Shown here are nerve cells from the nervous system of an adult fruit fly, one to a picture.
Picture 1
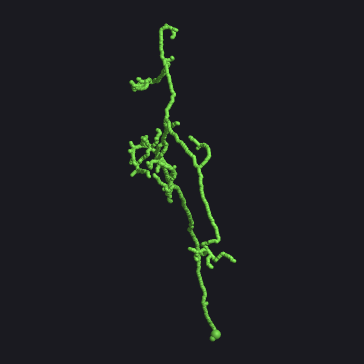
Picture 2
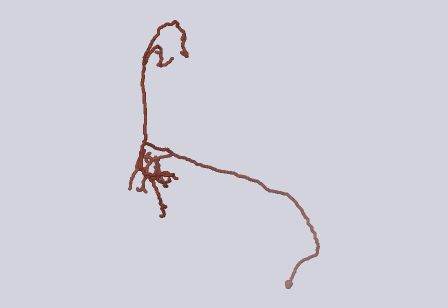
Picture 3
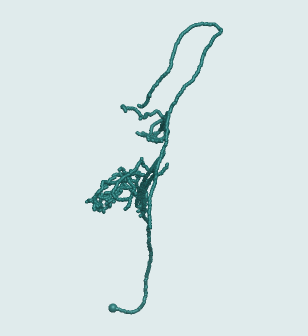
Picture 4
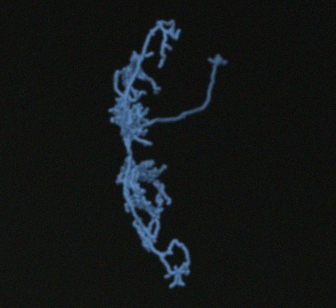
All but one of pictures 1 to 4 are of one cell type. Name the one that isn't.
Picture 4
